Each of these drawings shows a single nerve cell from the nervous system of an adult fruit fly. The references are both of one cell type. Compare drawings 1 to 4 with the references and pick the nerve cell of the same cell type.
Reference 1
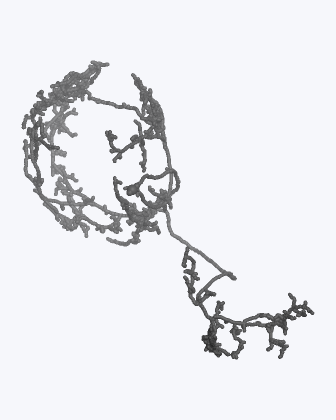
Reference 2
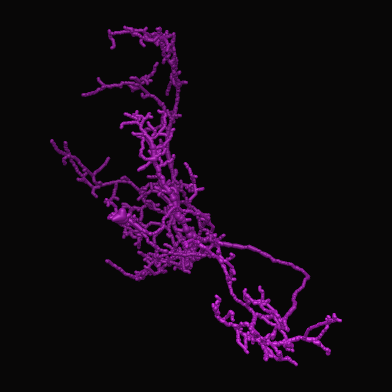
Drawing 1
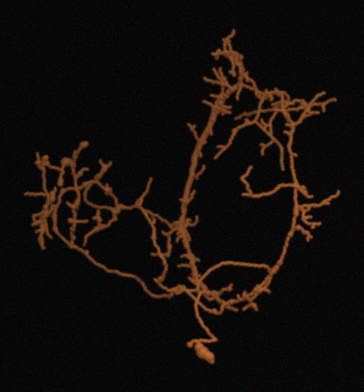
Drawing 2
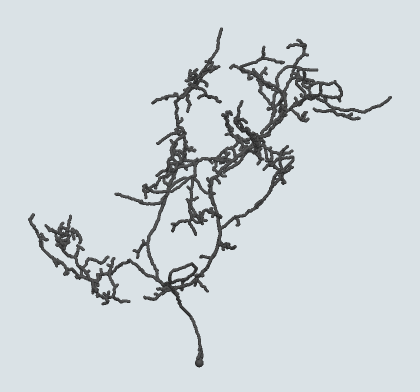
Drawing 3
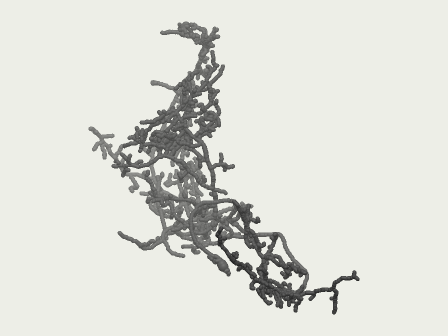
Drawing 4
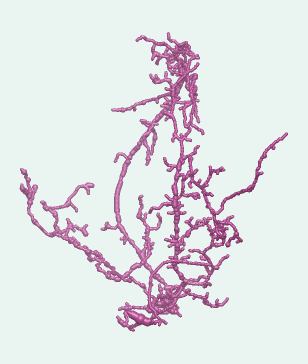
3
